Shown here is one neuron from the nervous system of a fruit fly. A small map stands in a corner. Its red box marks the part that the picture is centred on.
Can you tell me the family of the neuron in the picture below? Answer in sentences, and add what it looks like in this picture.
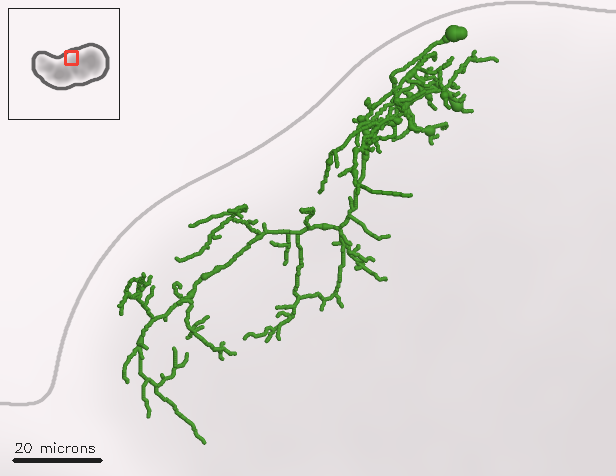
The family is hemilineage LHd2. Its broad class is central-brain intrinsic neuron. Its cell body lies at the upper right of the picture. From top to bottom in the picture it spans about 95 microns. Dozens of branch ends can be seen.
